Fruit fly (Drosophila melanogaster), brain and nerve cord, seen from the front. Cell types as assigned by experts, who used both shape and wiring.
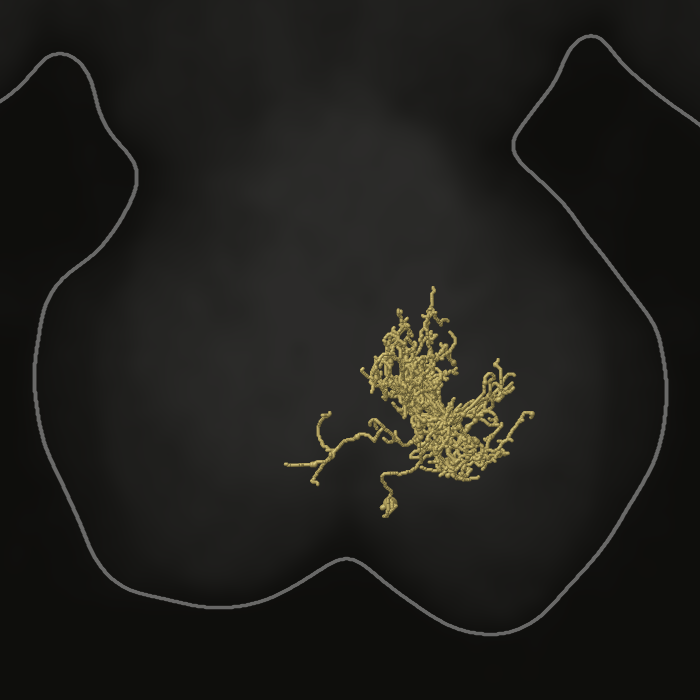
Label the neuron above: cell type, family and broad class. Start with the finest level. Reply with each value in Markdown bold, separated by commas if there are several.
**IN13B021**, **hemilineage 13B**, **nerve-cord intrinsic neuron**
